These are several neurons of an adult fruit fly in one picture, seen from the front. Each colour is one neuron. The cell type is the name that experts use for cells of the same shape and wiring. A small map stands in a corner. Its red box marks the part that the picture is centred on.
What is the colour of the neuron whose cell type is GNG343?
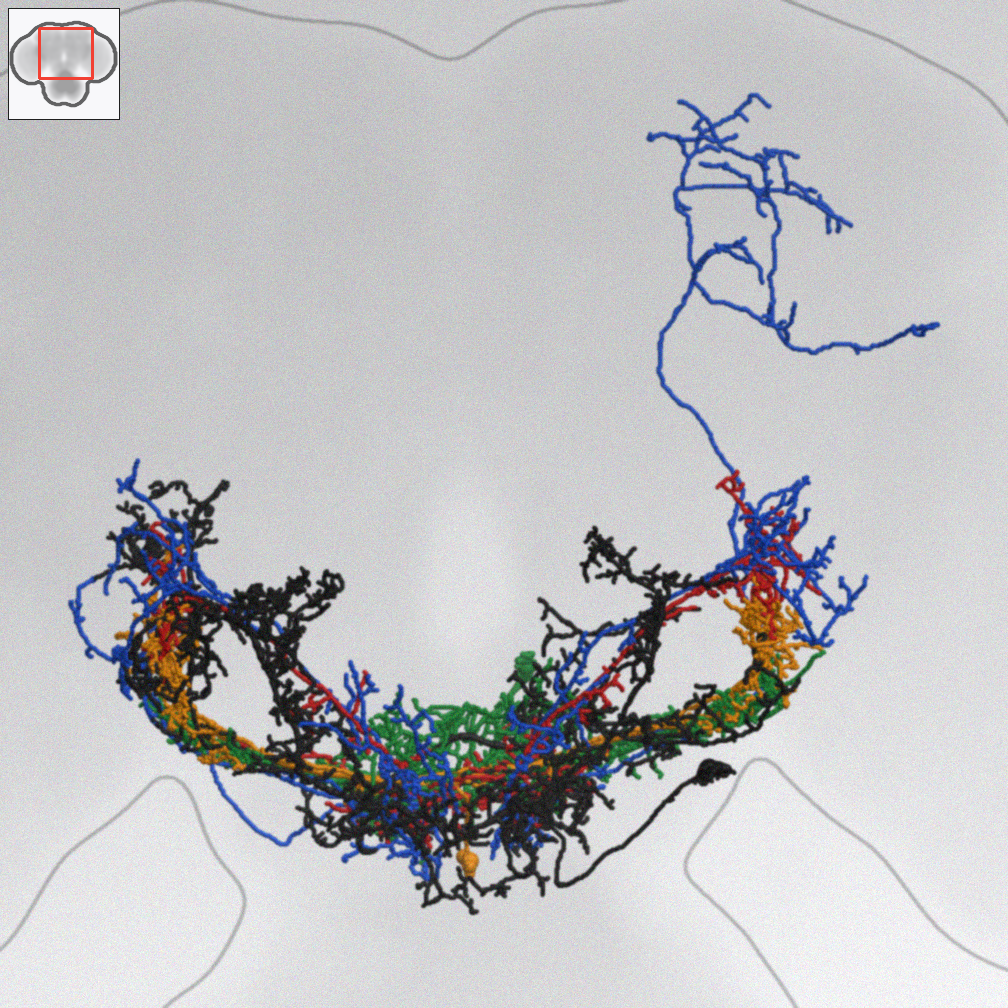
red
